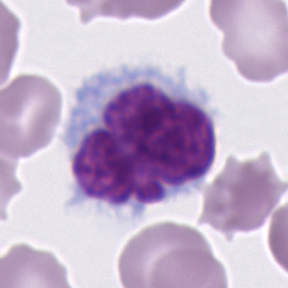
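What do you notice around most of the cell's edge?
Fine hair-like projections sticking out from the cytoplasm.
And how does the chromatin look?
Dark purple and coarsely clumped, with no nucleolus or granules to be seen.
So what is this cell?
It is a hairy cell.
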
